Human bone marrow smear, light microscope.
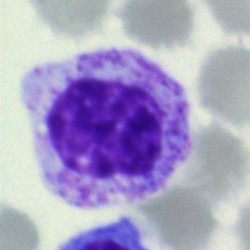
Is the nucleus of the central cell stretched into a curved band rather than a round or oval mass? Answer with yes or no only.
No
